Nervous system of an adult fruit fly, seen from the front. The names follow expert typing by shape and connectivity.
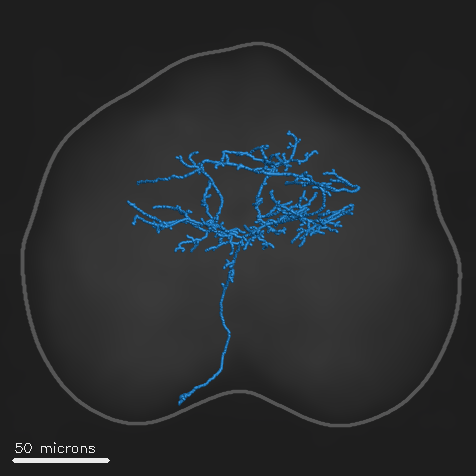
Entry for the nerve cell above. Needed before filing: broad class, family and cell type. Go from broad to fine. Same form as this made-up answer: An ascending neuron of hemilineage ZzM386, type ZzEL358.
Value: A nerve-cord intrinsic neuron of hemilineage 06B, type IN06B055.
